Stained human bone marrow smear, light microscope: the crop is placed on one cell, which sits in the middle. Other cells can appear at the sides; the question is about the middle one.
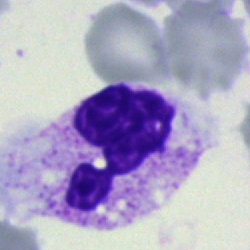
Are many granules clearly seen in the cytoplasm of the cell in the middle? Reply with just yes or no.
Yes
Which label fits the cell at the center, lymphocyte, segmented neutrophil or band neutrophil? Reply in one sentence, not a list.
By type, the central cell of the crop is a segmented neutrophil.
